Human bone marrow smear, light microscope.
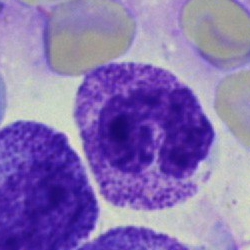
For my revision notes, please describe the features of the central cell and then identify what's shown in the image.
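Outline roughly round, edge smooth. Nucleus indented; notch opens toward the bottom of the cell. Chromatin dark and clumped, not fine and even. No vacuoles in the cytoplasm. Band neutrophil.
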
